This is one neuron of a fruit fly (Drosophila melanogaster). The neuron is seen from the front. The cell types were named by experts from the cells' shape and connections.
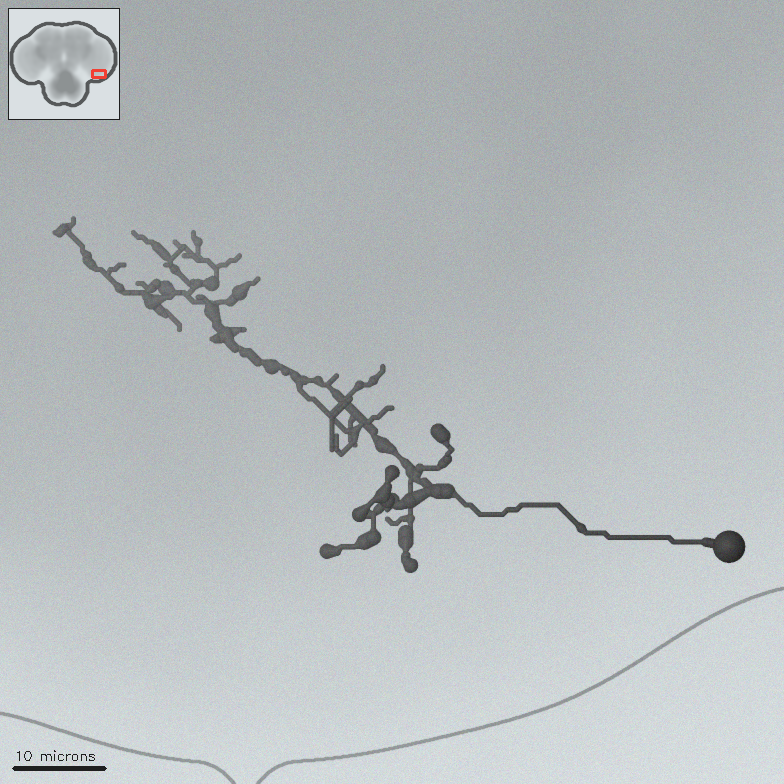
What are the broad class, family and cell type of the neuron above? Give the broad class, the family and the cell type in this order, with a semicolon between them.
optic-lobe intrinsic neuron; Mi; Mi13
